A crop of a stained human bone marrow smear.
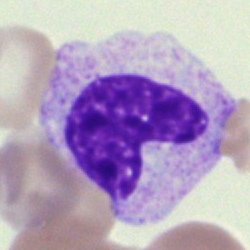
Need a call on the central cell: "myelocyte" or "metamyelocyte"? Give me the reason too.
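A metamyelocyte, I think. What decides it is the chromatin, dark purple and coarsely clumped, with paler patches between the clumps.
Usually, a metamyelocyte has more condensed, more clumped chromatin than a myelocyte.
The kidney-shaped nucleus has a deep notch opening lower right, ringed by broad pale lilac cytoplasm with fine pinkish-purple granules.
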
